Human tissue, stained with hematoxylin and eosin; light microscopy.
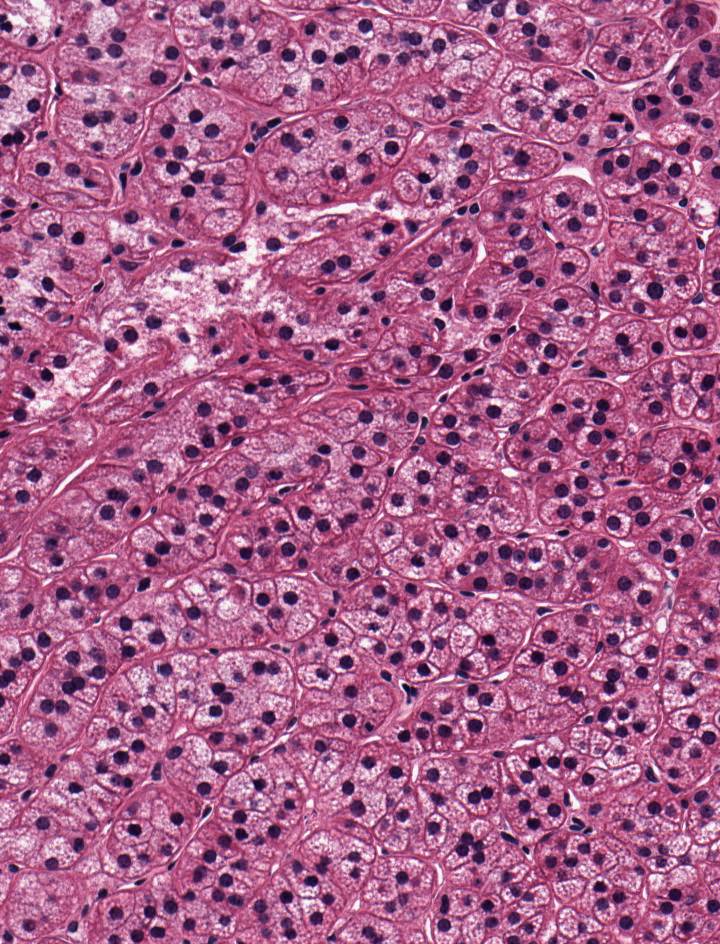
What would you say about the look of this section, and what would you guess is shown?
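Cells lie in rounded nests and short cords throughout, separated by thin, delicate septa that hold thin capillary channels lined by flattened, elongated nuclei. The cytoplasm is abundant, pale pink, finely vacuolated and foamy. No gland lumens or tubules are formed. The tissue is adrenal gland.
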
